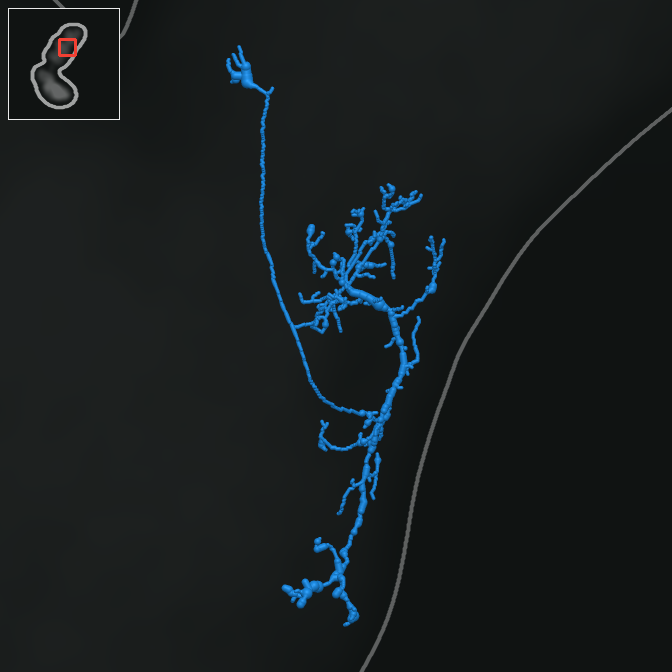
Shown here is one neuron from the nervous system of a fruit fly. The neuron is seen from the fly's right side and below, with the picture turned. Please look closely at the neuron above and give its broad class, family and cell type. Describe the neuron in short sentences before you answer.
The picture shows dozens of branch ends. As drawn here it is more than twice as tall as it is wide. It is a nerve-cord intrinsic neuron. Its family is hemilineage 03B. The cell type is IN03B060.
